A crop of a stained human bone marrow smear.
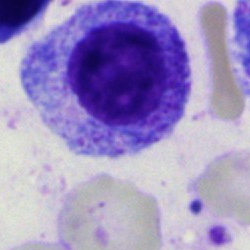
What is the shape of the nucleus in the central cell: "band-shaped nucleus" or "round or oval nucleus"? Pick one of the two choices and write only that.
Round or oval nucleus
